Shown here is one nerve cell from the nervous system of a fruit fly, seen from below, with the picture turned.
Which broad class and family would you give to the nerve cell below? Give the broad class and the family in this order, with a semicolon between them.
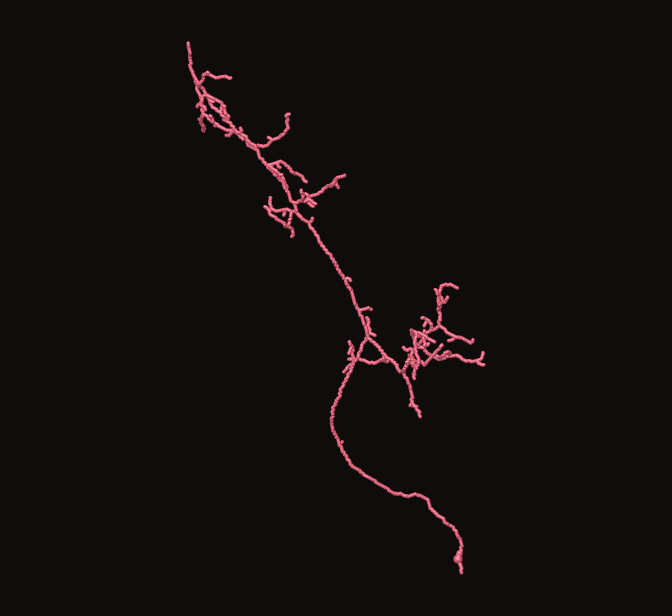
nerve-cord intrinsic neuron; hemilineage 21A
